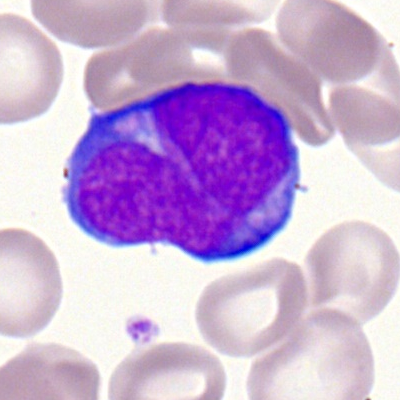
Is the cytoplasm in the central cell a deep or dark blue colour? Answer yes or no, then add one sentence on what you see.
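Yes. The cytoplasm is stained a deep blue.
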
